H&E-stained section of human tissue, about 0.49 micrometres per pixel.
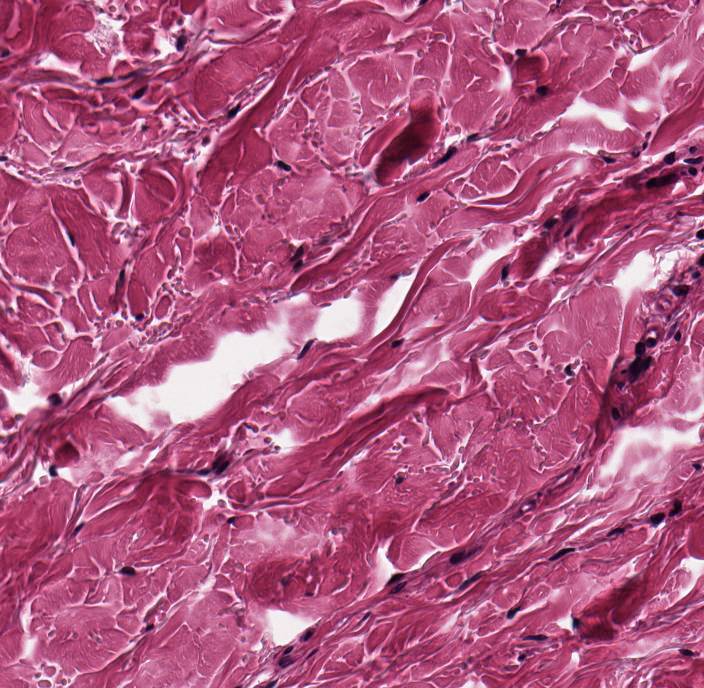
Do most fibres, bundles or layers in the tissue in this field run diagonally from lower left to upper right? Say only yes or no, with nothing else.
Yes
